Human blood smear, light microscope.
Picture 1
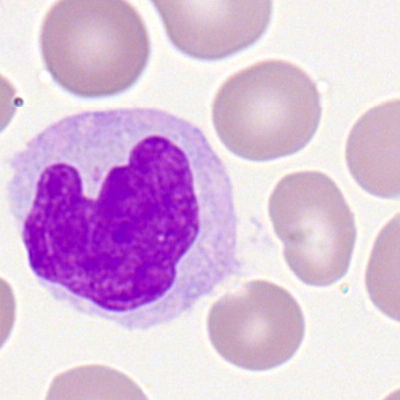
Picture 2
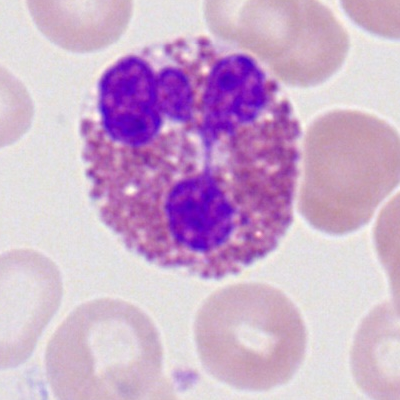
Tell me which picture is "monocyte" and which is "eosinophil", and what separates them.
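Picture 1 contains the monocyte, picture 2 the eosinophil. Nucleus: the monocyte has a single irregular mass with a deep notch in its upper edge and no visible nucleoli, while the eosinophil's is split into several separate lobes, one lying in the lower half of the cell apart from those along the top.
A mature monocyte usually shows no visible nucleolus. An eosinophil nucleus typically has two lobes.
Chromatin: dark purple and dense in the eosinophil.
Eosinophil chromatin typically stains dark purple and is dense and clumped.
Cytoplasm: abundant in both, pale greyish lilac without coarse or brightly coloured granules in the monocyte, filled with coarse pink-orange granules in the eosinophil.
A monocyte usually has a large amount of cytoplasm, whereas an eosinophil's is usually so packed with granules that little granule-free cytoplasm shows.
Outline: no projections stand out from the monocyte's surface, and the eosinophil is roughly round.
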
